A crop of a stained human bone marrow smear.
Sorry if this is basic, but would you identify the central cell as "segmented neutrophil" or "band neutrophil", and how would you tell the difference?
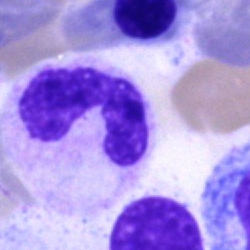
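This is a band neutrophil, not a segmented neutrophil. Point one, the nucleus: it is a thick curved band bent into a horseshoe shape, with its open side facing downward.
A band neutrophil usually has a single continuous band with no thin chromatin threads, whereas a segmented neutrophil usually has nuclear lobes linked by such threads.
Point two, the cytoplasm: it is pale lilac-pink rather than blue. Point three, the granules: fine pinkish-lilac ones are scattered through the cytoplasm.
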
